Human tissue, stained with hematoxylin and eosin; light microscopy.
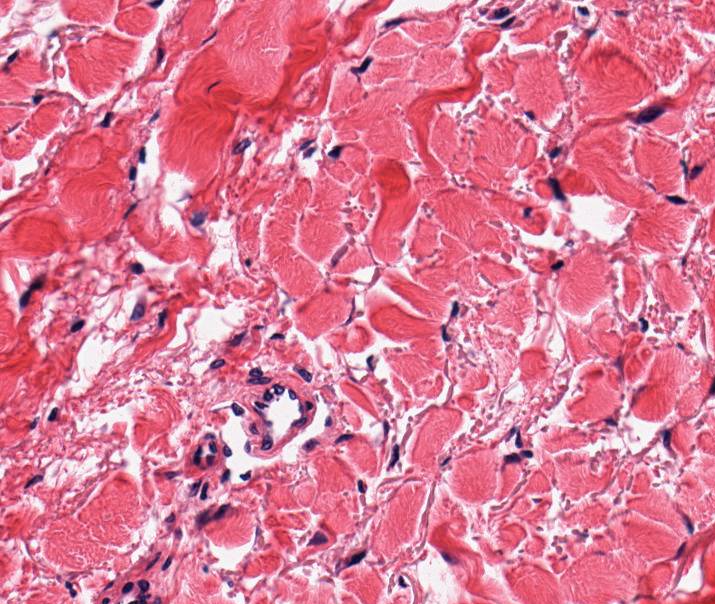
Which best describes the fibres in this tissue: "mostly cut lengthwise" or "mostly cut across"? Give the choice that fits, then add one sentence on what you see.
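Mostly cut across. Most of the field is filled with bright pink fibres cut across, giving rounded to angular profiles.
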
